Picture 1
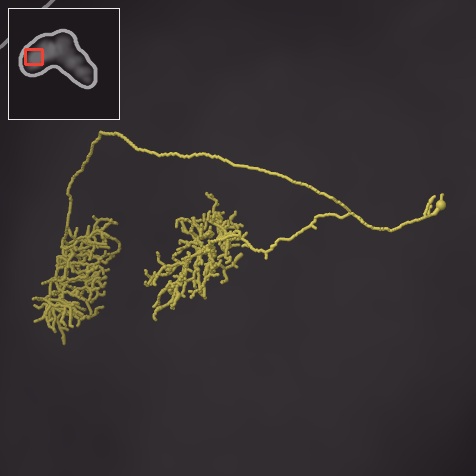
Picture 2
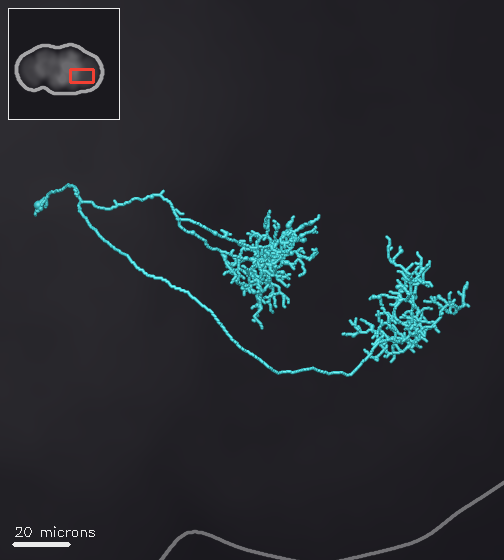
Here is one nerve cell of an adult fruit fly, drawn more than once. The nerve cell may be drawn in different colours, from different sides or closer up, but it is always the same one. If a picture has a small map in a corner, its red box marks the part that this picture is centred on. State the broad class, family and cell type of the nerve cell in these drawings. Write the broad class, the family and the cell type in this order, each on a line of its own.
optic-lobe intrinsic neuron
MeLo
MeLo13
